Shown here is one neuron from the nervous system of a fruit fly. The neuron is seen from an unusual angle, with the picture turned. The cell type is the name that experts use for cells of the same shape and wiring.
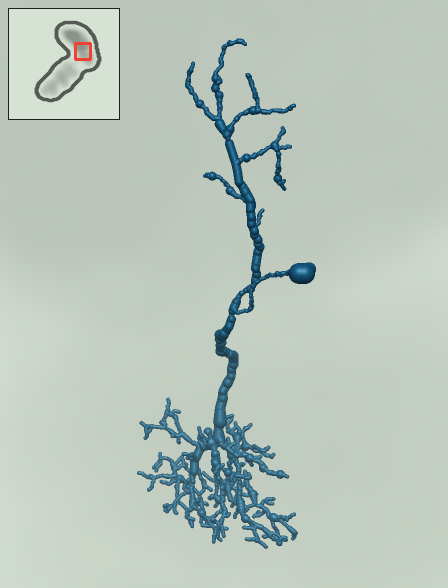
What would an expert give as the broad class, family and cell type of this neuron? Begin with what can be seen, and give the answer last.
It is in the brain and does not reach the nerve cord. Dozens of branch ends can be seen. It is a visual projection neuron. The family is LC. The cell type is LC4.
